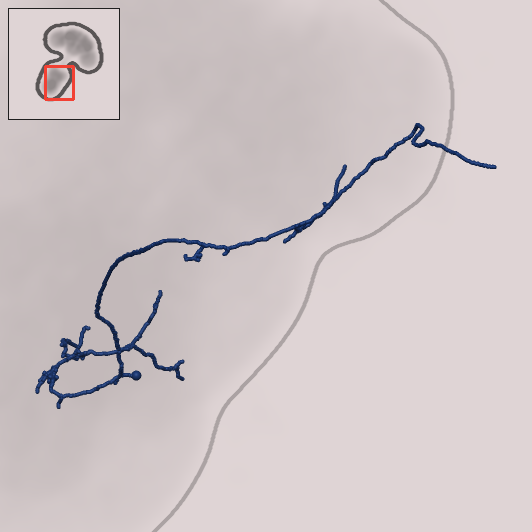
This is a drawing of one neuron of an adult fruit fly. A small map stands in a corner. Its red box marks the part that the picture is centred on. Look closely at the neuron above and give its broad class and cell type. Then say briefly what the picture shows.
Its broad class is sensory neuron entering the nerve cord. Its cell type is SNxx25. It lies in the nerve cord. As drawn here it is wider than it is tall.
